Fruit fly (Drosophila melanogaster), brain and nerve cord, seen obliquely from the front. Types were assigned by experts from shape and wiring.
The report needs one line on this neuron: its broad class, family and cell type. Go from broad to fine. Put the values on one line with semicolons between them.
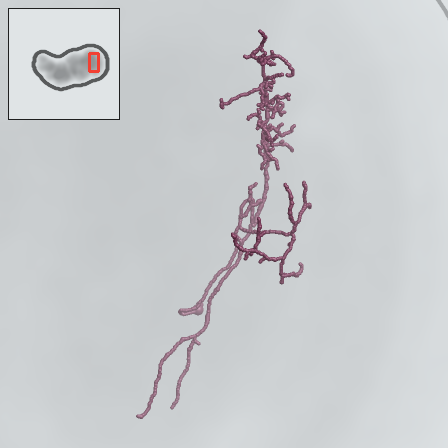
optic-lobe intrinsic neuron; LPi; LPi4a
